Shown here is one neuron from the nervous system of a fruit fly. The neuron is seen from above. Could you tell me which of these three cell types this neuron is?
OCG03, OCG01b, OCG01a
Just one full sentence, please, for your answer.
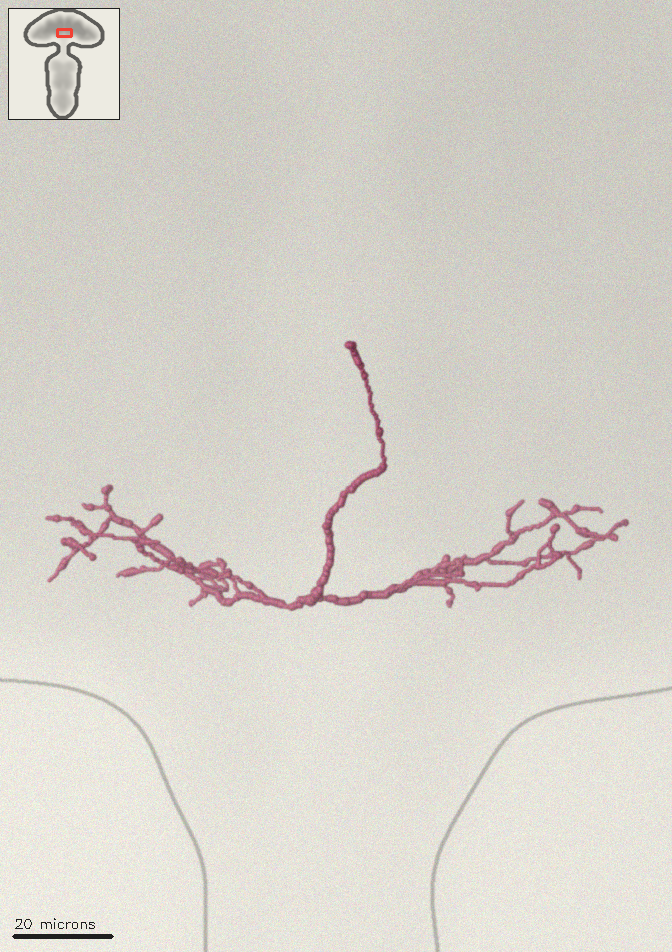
With respect to cell type, this neuron is OCG03.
